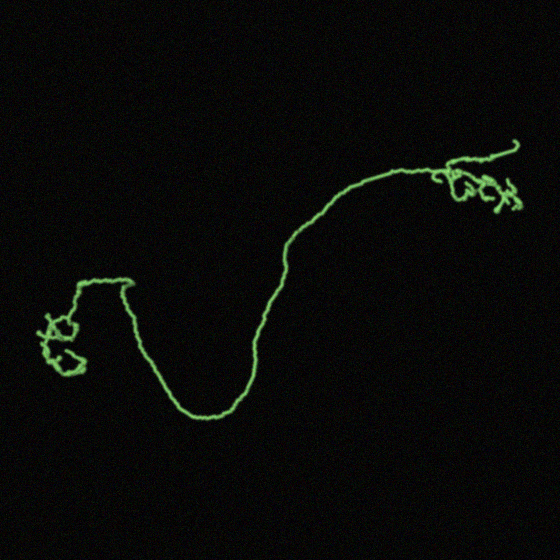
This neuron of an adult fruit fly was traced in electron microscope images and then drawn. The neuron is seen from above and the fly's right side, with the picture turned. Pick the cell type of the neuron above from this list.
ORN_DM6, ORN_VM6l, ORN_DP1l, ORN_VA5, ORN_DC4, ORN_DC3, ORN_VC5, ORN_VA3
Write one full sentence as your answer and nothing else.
By cell type, this neuron is classified as ORN_VA5.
